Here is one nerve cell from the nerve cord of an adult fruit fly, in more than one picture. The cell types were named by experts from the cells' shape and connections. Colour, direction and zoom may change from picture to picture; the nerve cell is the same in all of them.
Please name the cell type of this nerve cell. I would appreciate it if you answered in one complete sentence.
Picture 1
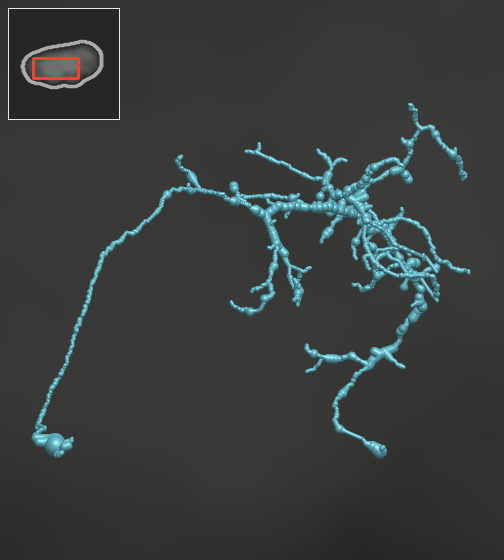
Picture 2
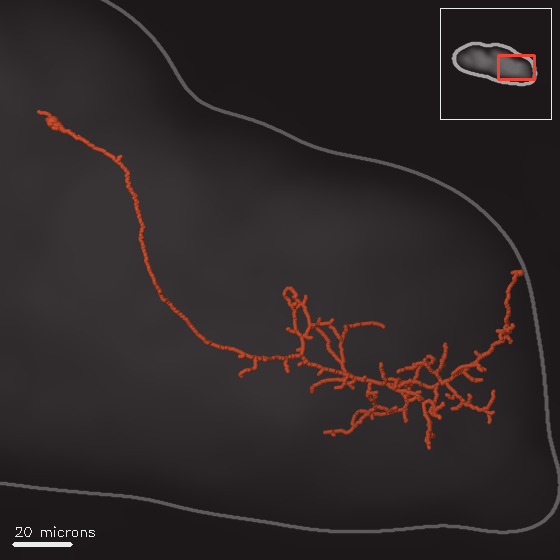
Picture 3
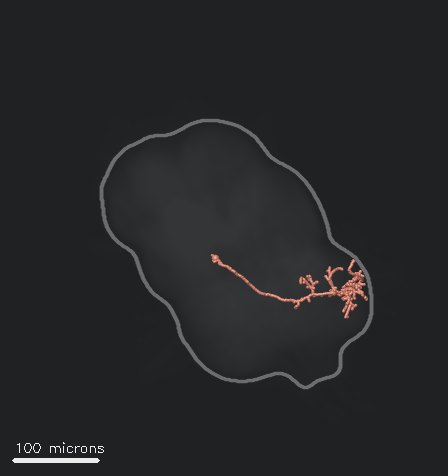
This nerve cell is classified under the cell type IN12B040.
